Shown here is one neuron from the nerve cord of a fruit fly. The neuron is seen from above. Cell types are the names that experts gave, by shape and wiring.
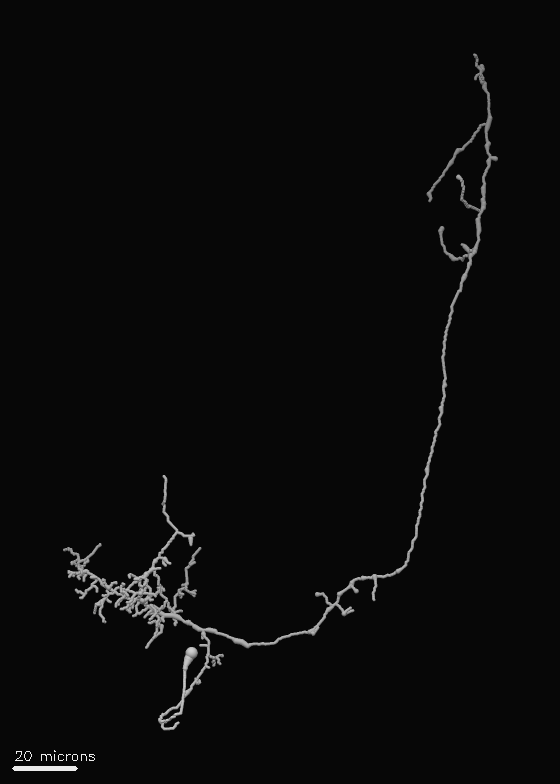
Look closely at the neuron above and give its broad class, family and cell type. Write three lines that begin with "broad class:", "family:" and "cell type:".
broad class: nerve-cord intrinsic neuron
family: hemilineage 19B
cell type: IN19B091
